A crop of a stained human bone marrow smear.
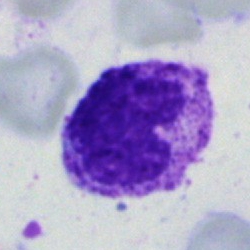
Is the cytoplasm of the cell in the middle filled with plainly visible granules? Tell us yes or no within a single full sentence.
Yes, visible granules are present in great number in its cytoplasm.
